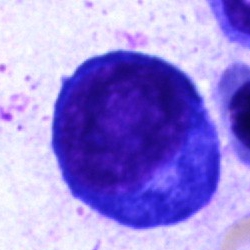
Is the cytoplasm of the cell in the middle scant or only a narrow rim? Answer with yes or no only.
Yes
